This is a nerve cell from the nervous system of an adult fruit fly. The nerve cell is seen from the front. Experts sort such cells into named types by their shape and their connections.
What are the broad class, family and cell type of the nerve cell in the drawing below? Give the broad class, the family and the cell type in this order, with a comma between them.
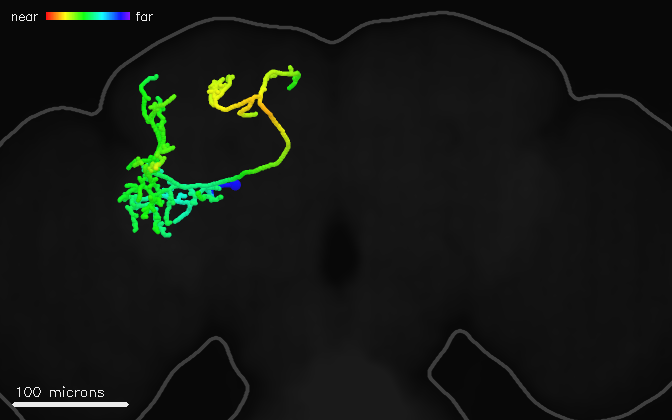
central-brain intrinsic neuron, hemilineage VLPl&p1_posterior, AVLP496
